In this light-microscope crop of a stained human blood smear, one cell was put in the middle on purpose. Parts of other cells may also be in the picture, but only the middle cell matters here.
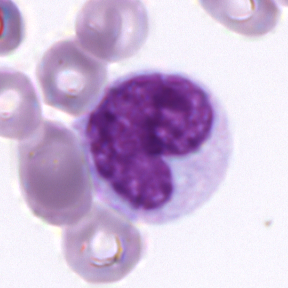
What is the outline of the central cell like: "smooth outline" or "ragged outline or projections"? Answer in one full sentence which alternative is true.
Along its outline, the cell is smooth, with no projections.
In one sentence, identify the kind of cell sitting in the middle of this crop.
The single cell at the center of the crop is a metamyelocyte.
